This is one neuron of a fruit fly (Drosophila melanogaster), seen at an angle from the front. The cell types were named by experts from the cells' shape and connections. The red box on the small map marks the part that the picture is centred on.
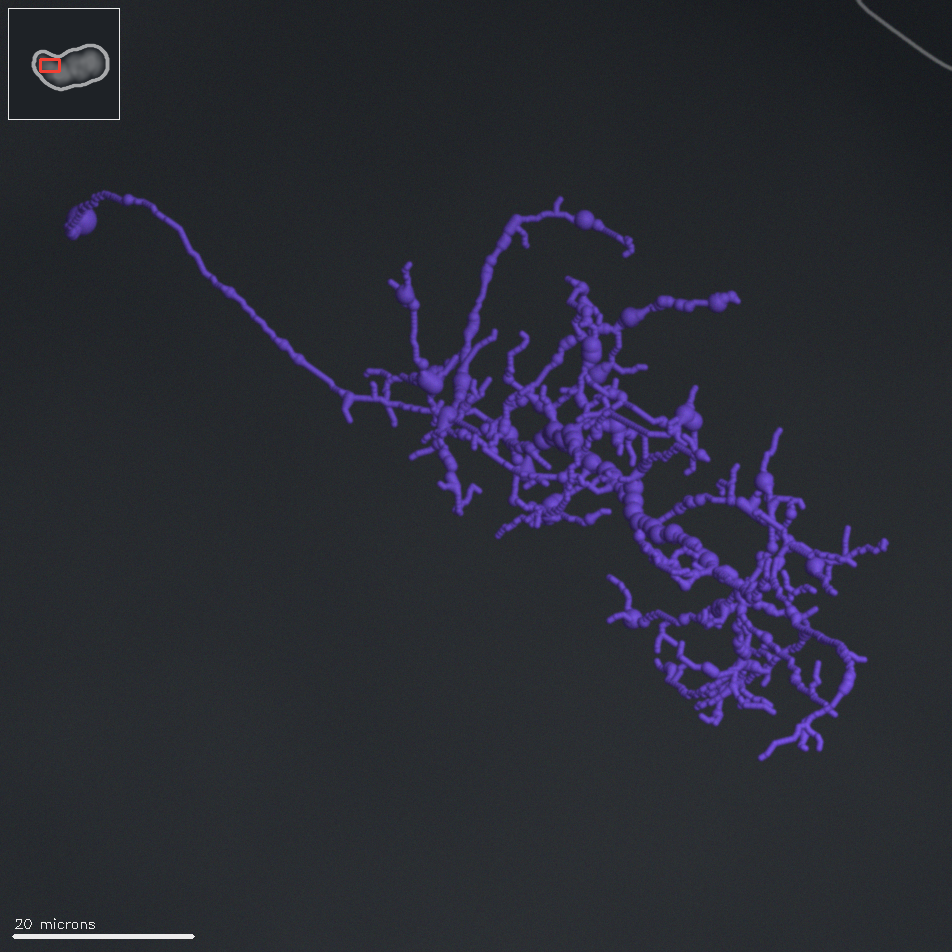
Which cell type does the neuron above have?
IN20A.22A073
